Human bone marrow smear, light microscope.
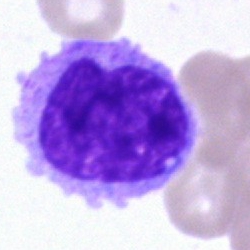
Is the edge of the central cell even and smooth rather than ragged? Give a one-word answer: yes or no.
No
